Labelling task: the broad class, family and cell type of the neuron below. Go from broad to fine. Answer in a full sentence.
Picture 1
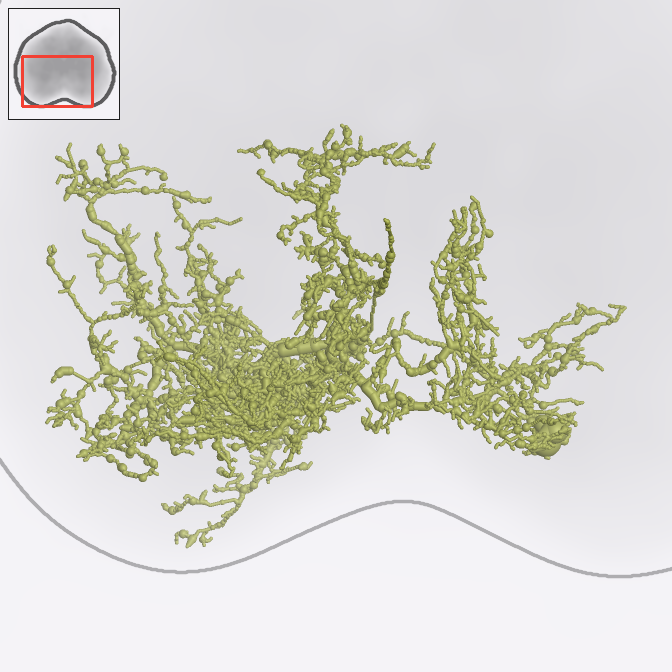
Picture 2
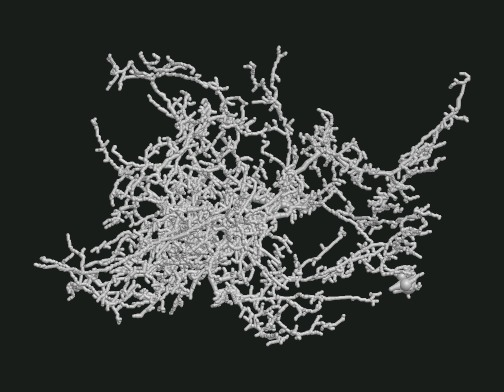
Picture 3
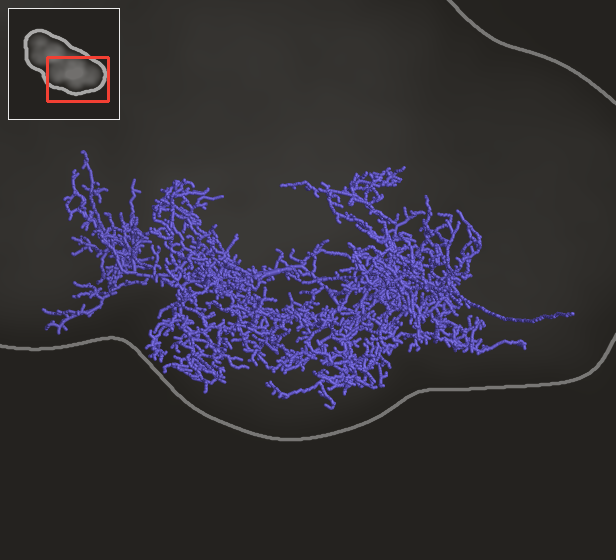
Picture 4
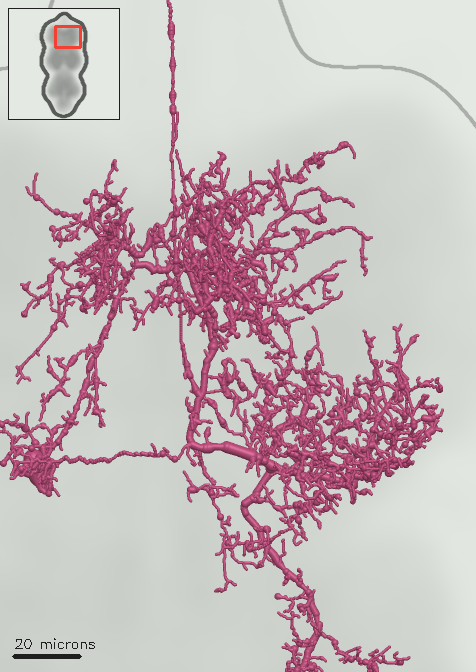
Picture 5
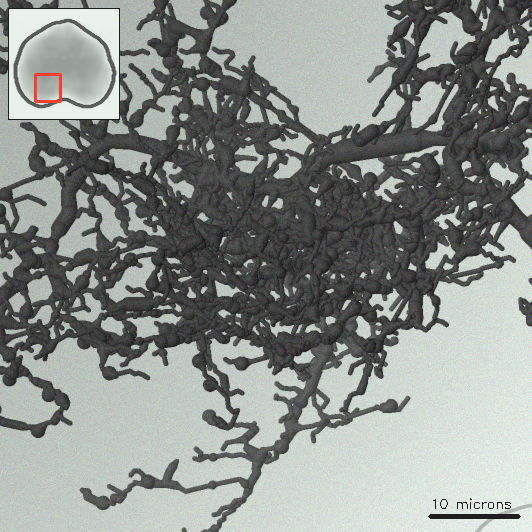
A nerve-cord intrinsic neuron of hemilineage 01A, type IN01A040.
